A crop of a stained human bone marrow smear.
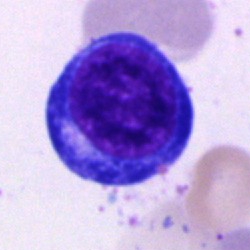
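Proerythroblast, with a round, smooth outline. Look at the nucleus: it sits off-centre, toward the upper right. The cytoplasm is deep blue, and beside the nucleus on its lower-left side you can see a paler area.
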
